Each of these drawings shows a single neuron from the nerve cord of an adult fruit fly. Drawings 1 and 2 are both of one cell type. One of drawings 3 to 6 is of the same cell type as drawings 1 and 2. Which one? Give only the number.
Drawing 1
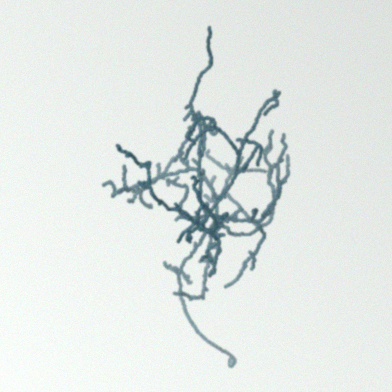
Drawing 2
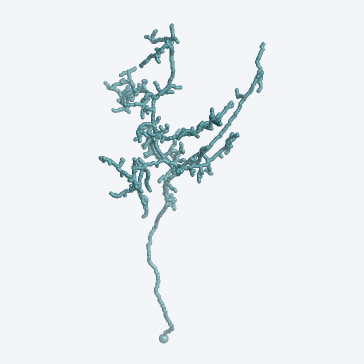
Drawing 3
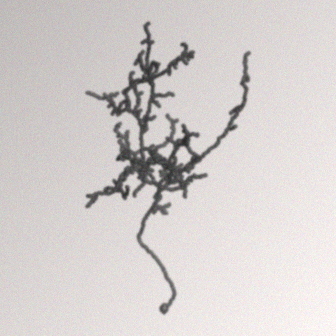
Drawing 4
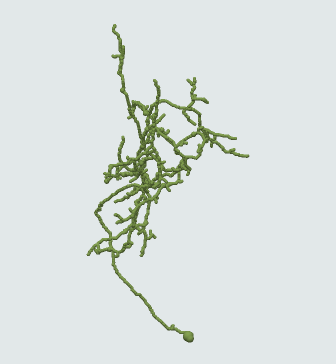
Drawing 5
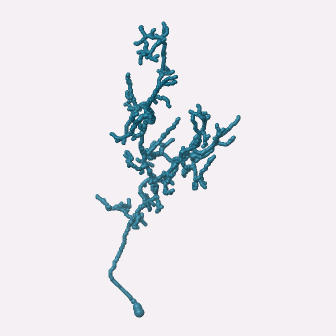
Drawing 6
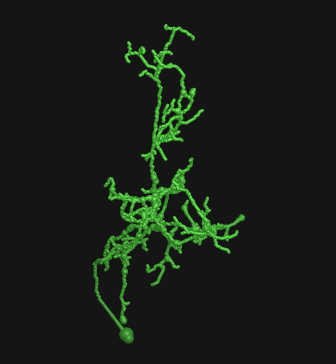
3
